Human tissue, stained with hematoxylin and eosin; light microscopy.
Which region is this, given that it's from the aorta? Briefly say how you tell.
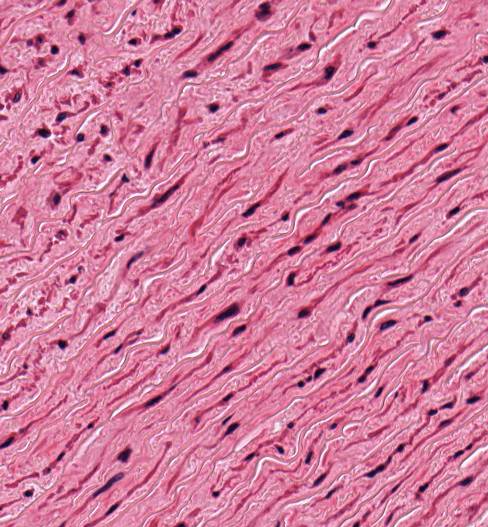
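Tunica media fills this field: its dark, elongated nuclei are aligned along the fibres, lying singly rather than closely packed.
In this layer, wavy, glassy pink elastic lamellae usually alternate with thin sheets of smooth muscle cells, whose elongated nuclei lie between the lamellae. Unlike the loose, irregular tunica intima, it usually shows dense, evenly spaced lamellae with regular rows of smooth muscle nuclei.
The fibrous tissue is pink throughout, parted everywhere by narrow white wavy clefts.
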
